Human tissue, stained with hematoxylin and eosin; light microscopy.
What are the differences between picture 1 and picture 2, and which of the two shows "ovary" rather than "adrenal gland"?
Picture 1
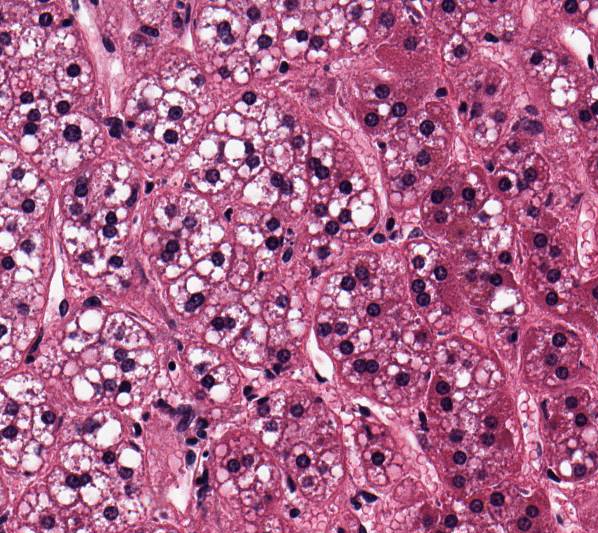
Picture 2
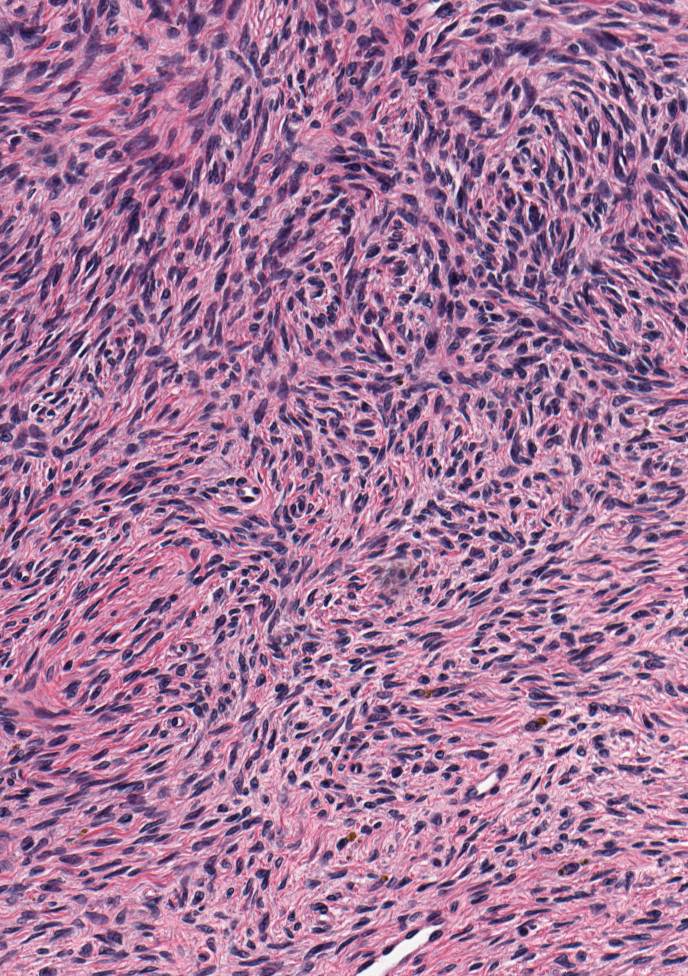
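Result: picture 1, adrenal gland; picture 2, ovary. Picture 1: abundant cytoplasm packed with clear round vacuoles of varying size; cells on the right pinker and less vacuolated than those on the left. Nests without gland lumens; thin septa carrying slit-like vascular spaces lined by flattened elongated nuclei. Picture 2: densely packed spindle cells throughout, in short intersecting bundles and whorls, nuclei mostly elongated to oval and dark, cytoplasm scant and pale pink, borders indistinct.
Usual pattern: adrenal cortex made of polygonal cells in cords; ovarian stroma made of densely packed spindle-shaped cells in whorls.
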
